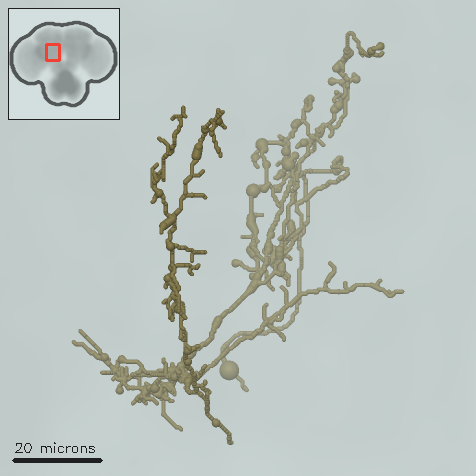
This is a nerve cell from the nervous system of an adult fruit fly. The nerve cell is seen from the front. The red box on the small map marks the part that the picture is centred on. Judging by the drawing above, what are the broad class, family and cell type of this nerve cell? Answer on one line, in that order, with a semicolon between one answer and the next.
central-brain intrinsic neuron; hemilineage DM4_ventral; CB0380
